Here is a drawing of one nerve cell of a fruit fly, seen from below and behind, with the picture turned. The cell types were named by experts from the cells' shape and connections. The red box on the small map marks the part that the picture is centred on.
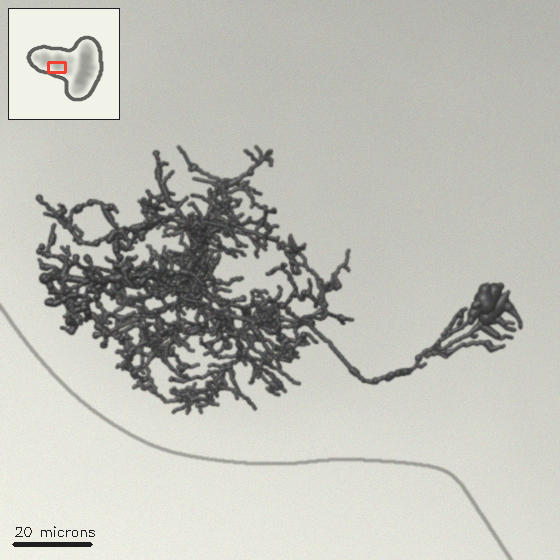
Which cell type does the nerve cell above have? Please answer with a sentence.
The cell type is INXXX471.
